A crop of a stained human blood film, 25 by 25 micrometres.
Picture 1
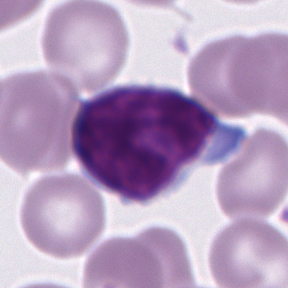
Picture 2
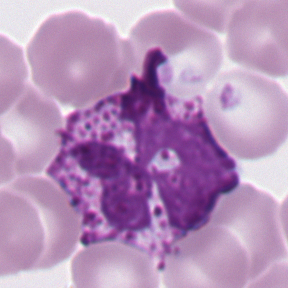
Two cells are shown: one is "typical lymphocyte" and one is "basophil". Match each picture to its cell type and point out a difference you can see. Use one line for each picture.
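In picture 1 we see a typical lymphocyte: The nucleus is a single mass without lobes.
In picture 2 we see a basophil: The nucleus is divided into at least two large lobes.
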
